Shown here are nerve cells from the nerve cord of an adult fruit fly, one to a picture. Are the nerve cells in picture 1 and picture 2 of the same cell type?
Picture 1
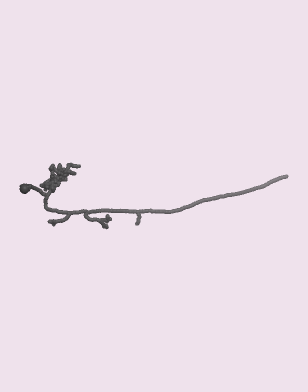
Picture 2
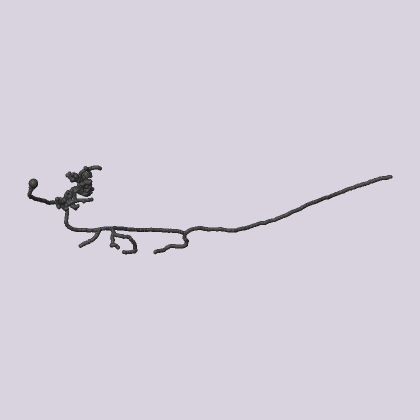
no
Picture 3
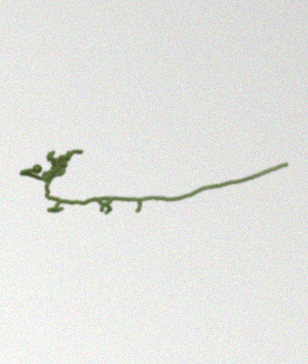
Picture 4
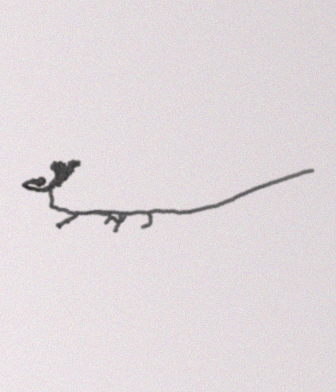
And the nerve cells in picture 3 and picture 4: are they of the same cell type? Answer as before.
yes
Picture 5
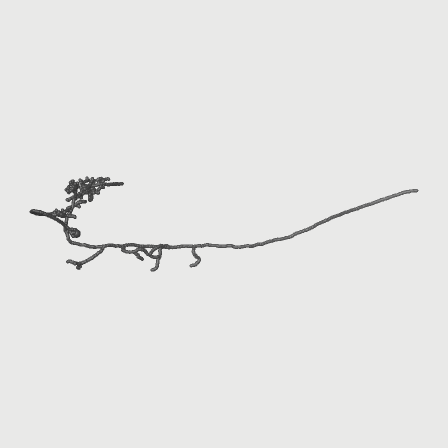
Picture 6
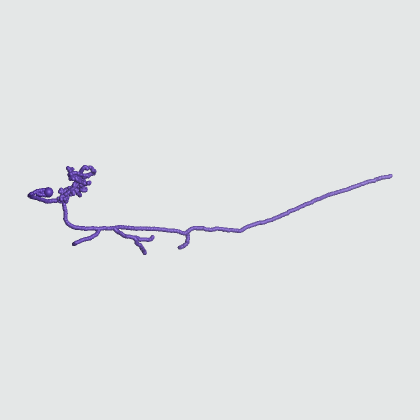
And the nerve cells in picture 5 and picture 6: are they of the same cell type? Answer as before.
yes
